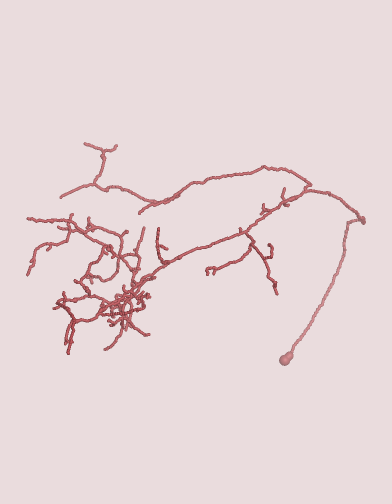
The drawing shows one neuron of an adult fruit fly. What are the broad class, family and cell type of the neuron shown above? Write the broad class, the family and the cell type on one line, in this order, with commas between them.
nerve-cord intrinsic neuron, hemilineage 05B, IN05B092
